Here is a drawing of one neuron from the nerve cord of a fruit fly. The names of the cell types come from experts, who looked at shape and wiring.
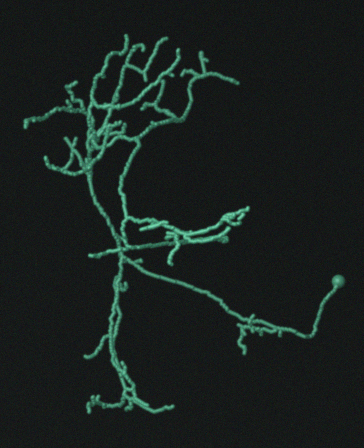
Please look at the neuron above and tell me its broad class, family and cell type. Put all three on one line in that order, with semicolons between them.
nerve-cord intrinsic neuron; hemilineage 12B; IN12B081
